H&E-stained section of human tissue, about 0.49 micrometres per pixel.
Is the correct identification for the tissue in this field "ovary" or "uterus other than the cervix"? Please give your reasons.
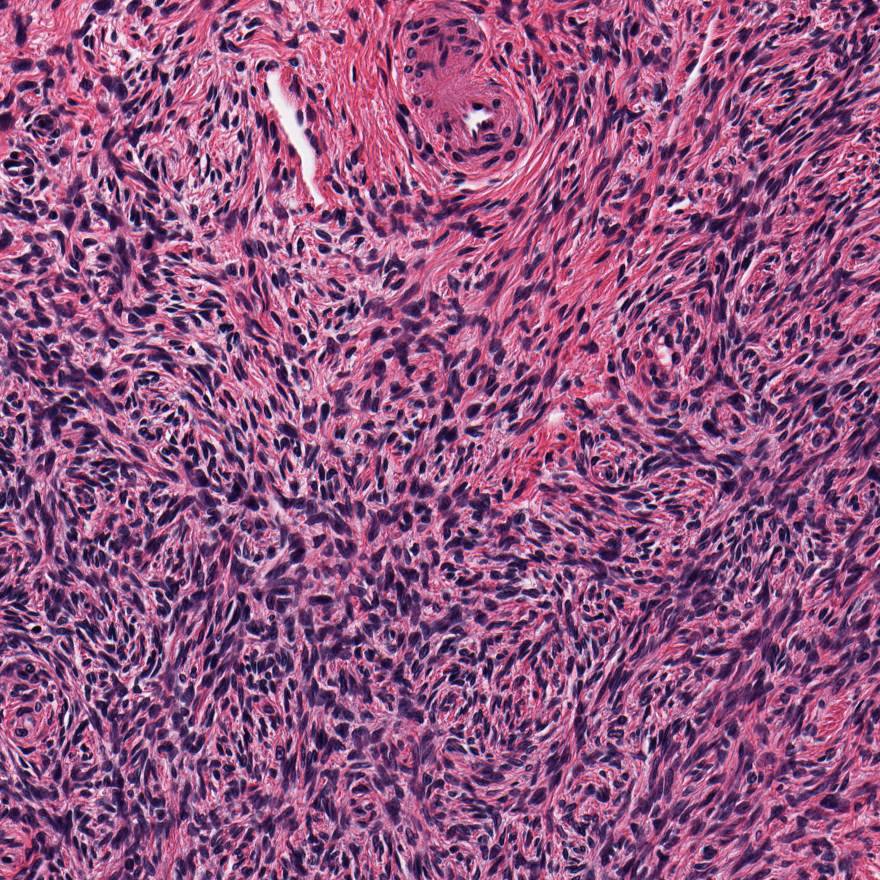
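It is ovary. Spindle cells fill the whole field in short, swirling, interlacing bundles. Their nuclei are dark, elongated to oval and closely crowded; the scant pink cytoplasm has indistinct cell borders. Pink collagen fibres lie between the cells, densest in the upper field.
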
